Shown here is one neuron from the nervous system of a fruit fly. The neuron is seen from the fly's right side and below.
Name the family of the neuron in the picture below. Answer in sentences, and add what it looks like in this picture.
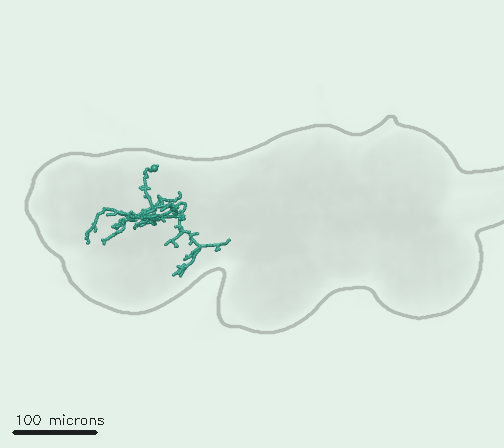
The family is hemilineage 05B. It is a nerve-cord intrinsic neuron. From left to right in the picture it spans about 180 microns. As drawn here it is wider than it is tall.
